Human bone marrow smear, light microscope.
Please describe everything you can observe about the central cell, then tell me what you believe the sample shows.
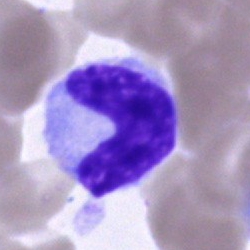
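The nucleus is deeply indented, curving into a horseshoe-like shape whose concave side faces the left of the picture. No nucleoli are visible within it. The cell outline is roughly round. This central cell is a band neutrophil.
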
